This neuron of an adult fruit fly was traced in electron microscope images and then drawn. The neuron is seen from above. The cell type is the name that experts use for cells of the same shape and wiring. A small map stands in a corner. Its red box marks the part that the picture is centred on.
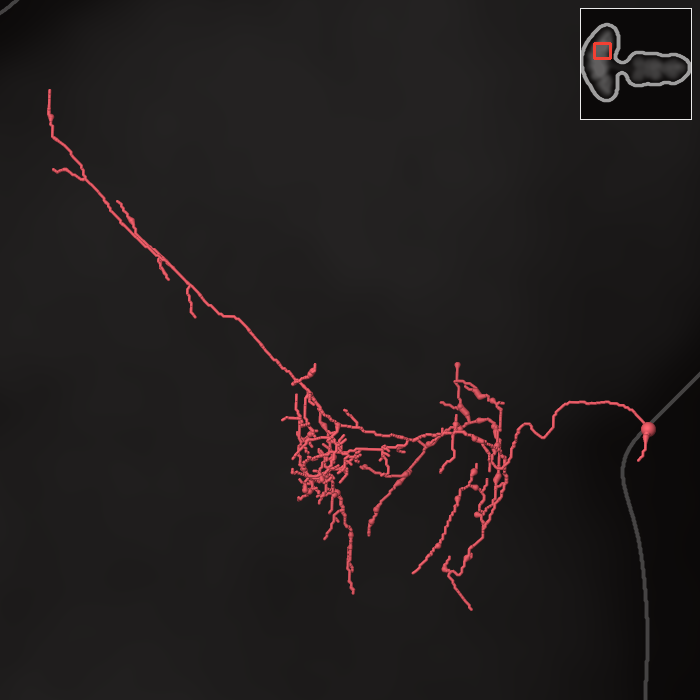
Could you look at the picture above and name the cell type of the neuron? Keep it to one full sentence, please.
What this neuron is, by cell type, is CB1269.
